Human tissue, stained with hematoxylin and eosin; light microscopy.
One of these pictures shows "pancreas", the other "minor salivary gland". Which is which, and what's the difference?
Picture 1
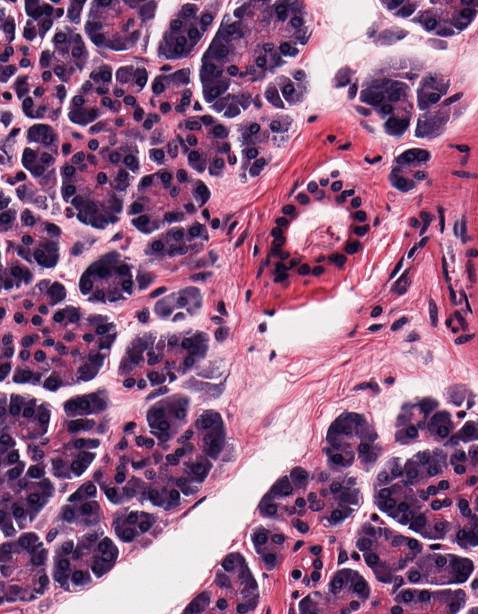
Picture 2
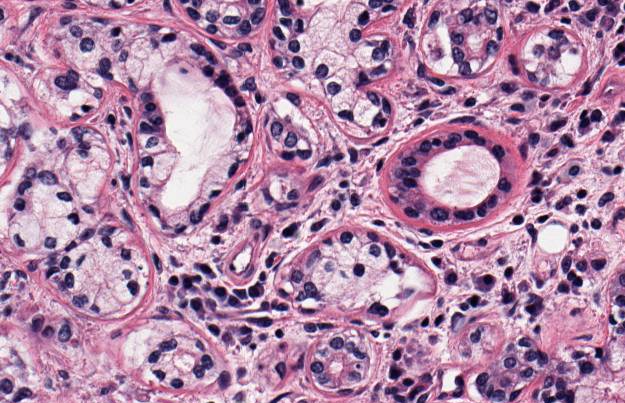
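Pancreas is in picture 1, minor salivary gland in picture 2. Cytoplasm: most cells within the clusters of picture 2 have pale, clear-to-bubbly cytoplasm.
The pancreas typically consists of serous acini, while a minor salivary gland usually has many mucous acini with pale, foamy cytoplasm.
Nuclei: round and dark near the base of each acinar cell in picture 1; small, round and darkly stained in the cluster cells of picture 2. Ducts: picture 1 has a small duct in the upper centre-right lined by one layer of cuboidal cells. Surrounding tissue: loose, wavy pink fibres lie between the lobules in picture 1, while many small dark nuclei are scattered through the stroma of picture 2.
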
